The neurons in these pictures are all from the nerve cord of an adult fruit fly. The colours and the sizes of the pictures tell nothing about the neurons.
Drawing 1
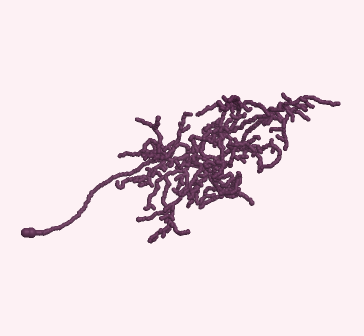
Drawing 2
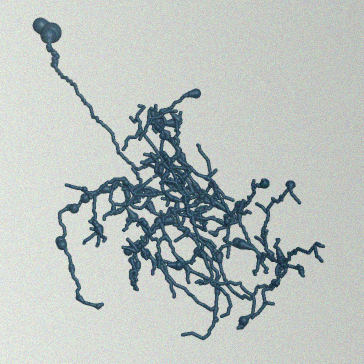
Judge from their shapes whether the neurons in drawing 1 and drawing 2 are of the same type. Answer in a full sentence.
They are of the same cell type.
